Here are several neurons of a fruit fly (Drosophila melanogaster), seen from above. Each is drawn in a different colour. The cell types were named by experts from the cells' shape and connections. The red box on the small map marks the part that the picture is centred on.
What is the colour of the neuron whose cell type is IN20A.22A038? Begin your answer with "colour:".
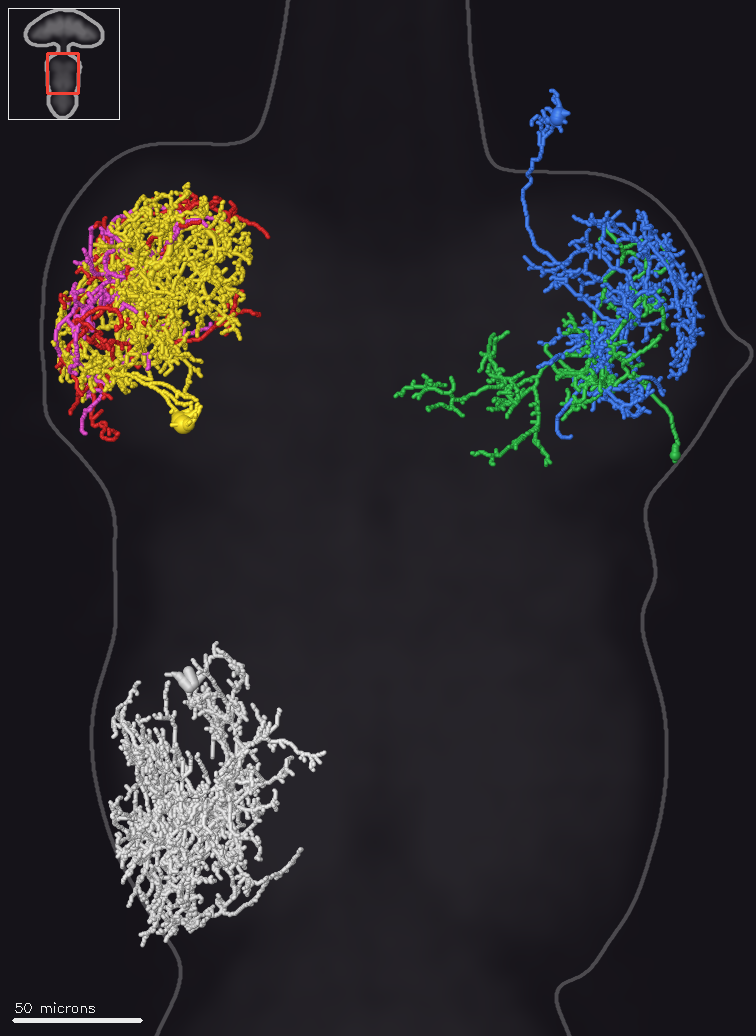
colour: red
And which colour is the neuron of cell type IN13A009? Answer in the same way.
colour: white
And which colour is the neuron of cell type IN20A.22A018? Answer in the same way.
colour: magenta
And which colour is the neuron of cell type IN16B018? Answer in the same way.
colour: blue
